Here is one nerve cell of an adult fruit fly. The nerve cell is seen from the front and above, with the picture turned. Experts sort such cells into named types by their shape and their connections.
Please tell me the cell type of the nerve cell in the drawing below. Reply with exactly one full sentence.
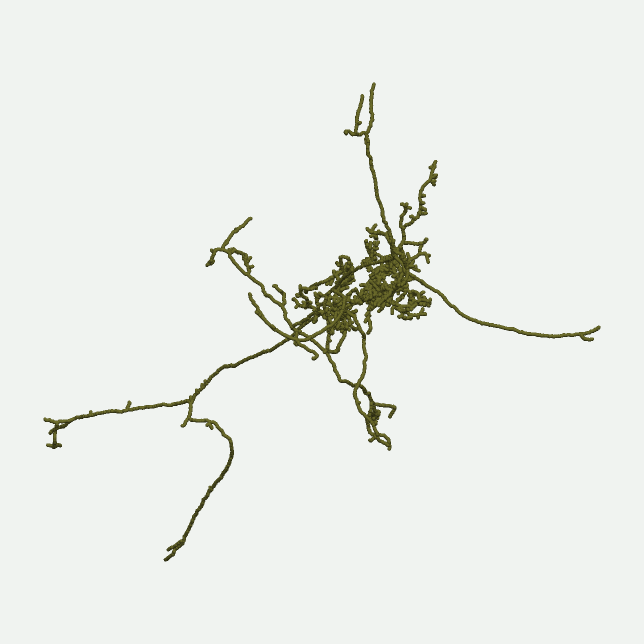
This nerve cell is categorized as cell type IN06B028.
